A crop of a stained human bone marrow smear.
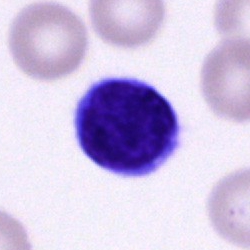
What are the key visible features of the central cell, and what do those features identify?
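Nucleus fills nearly whole cell. Cytoplasm, if any, only a very thin bluish rim at edge. No nucleoli visible. No granules. Lymphocyte.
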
